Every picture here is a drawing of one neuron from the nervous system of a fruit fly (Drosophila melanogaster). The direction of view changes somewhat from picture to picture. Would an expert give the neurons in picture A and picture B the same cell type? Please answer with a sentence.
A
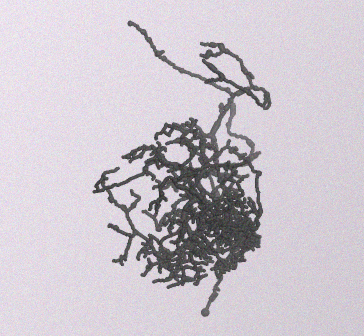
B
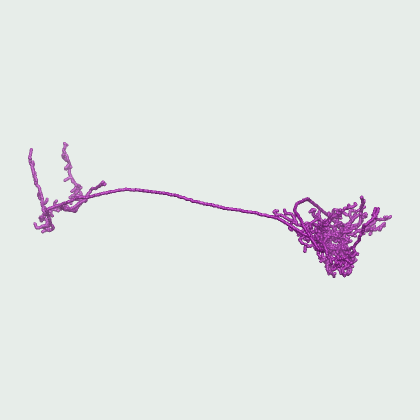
They are of different cell types.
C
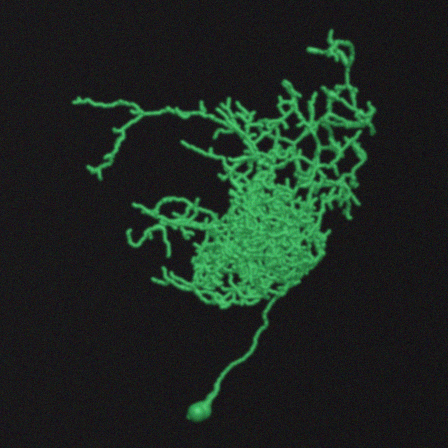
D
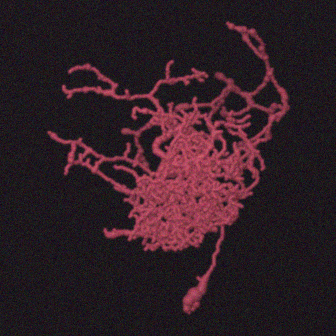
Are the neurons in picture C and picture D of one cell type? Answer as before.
They are of the same cell type.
